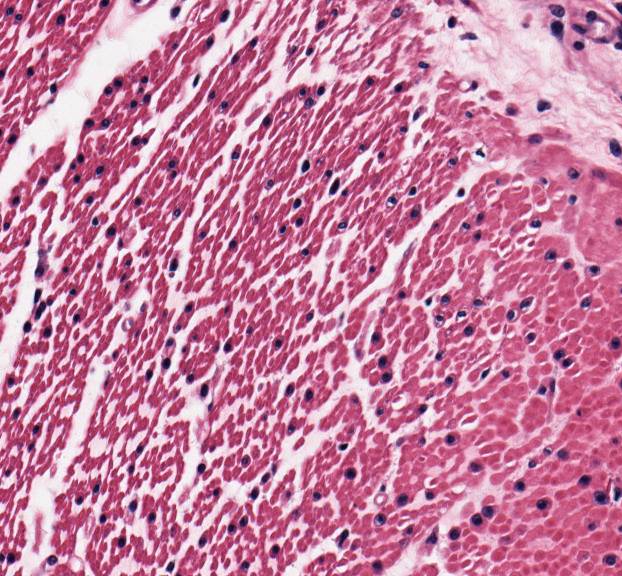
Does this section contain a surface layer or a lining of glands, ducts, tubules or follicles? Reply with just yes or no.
No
